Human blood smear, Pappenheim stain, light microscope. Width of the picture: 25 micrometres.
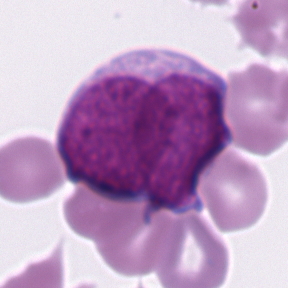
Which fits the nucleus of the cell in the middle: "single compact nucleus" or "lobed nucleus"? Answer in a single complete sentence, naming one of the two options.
This cell has a nucleus made up of distinct lobes.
